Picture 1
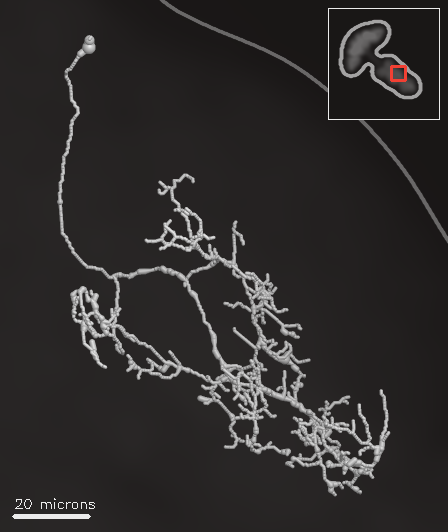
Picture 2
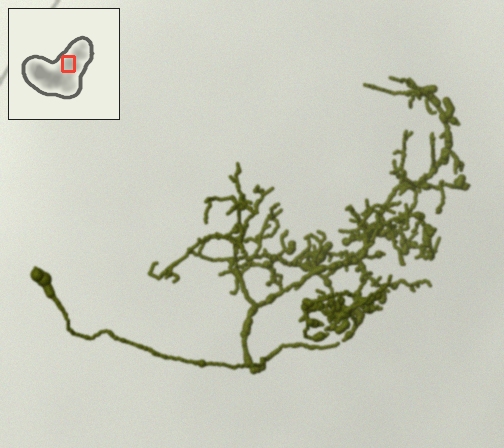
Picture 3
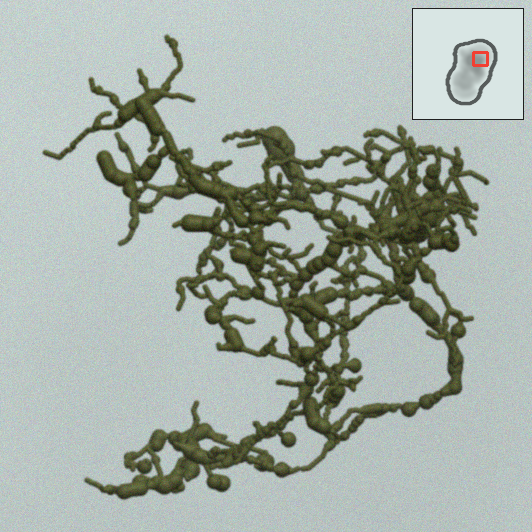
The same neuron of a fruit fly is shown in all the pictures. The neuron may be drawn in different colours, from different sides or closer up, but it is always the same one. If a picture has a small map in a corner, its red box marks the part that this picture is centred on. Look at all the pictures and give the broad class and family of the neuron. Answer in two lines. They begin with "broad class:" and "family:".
broad class: nerve-cord intrinsic neuron
family: hemilineage 09A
